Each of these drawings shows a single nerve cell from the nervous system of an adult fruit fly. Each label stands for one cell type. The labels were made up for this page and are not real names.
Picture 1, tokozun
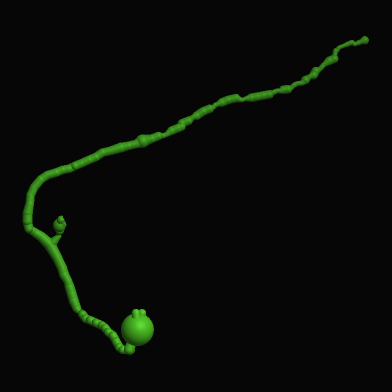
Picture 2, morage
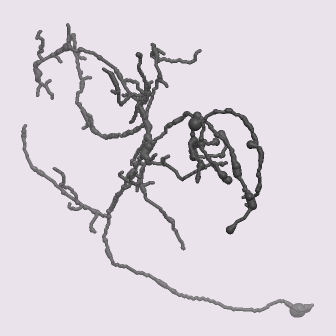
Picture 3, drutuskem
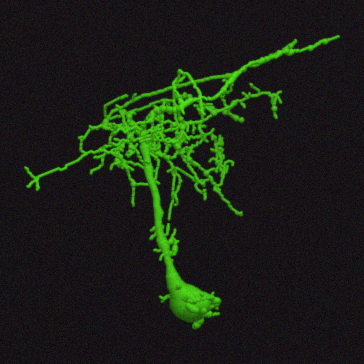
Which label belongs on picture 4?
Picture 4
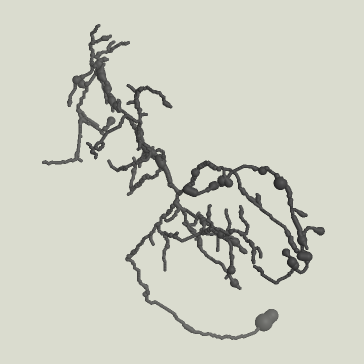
morage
